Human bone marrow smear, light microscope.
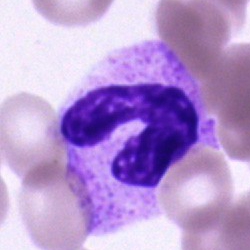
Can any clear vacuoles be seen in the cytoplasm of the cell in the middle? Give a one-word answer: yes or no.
No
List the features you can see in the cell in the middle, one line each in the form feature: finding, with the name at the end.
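Chromatin: dense, dark purple, coarsely clumped, a few small paler spots
Nucleoli: none visible
Granules: fine, purple, evenly scattered through the cytoplasm
Outline: irregular, somewhat angular, not round
Name: band neutrophil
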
